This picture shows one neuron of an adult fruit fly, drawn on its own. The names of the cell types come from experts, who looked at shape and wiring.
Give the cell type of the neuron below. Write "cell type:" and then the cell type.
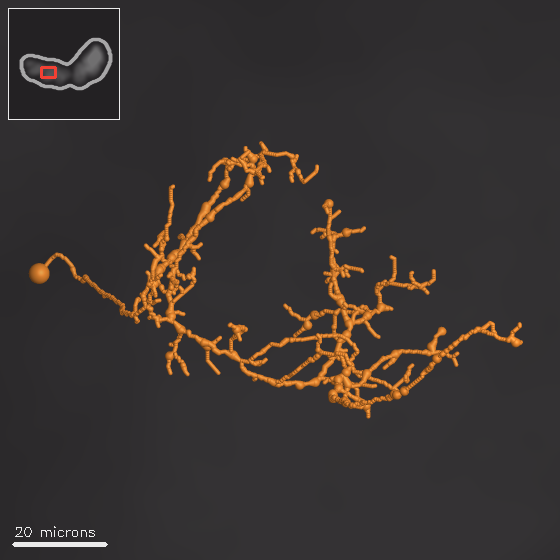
cell type: IN20A.22A053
